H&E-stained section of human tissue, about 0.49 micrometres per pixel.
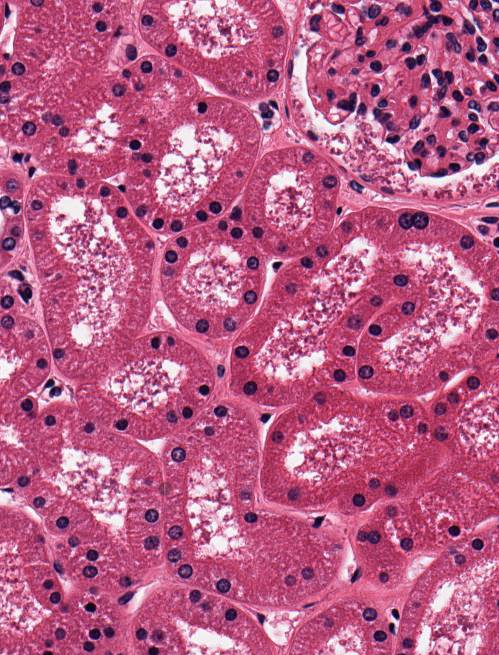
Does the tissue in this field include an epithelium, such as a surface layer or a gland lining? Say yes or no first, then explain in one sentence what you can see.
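Yes. The tubules are lined by a single layer of cuboidal to low columnar cells.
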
